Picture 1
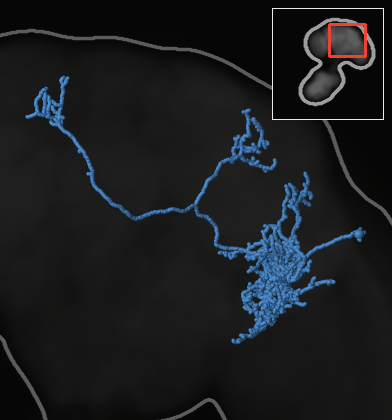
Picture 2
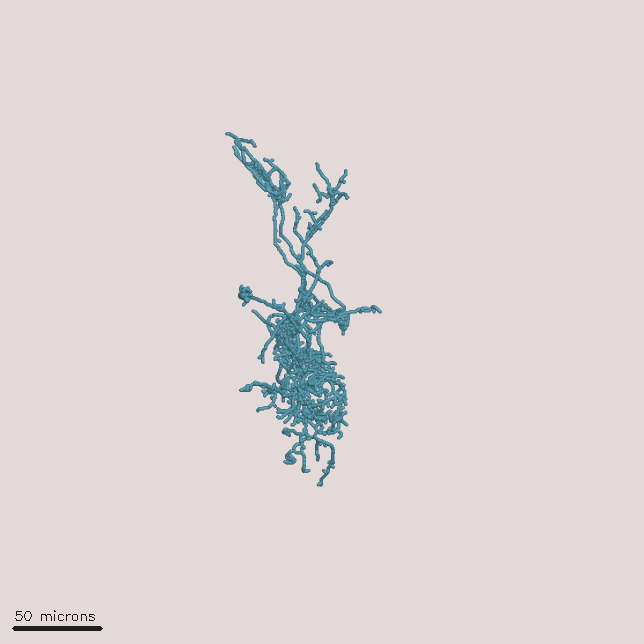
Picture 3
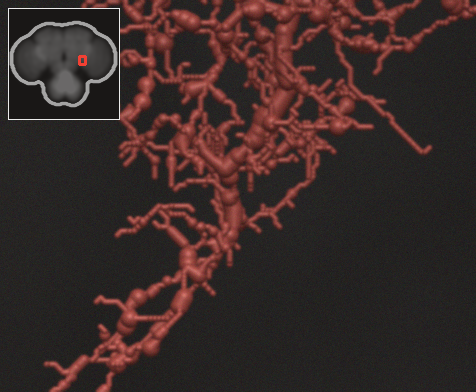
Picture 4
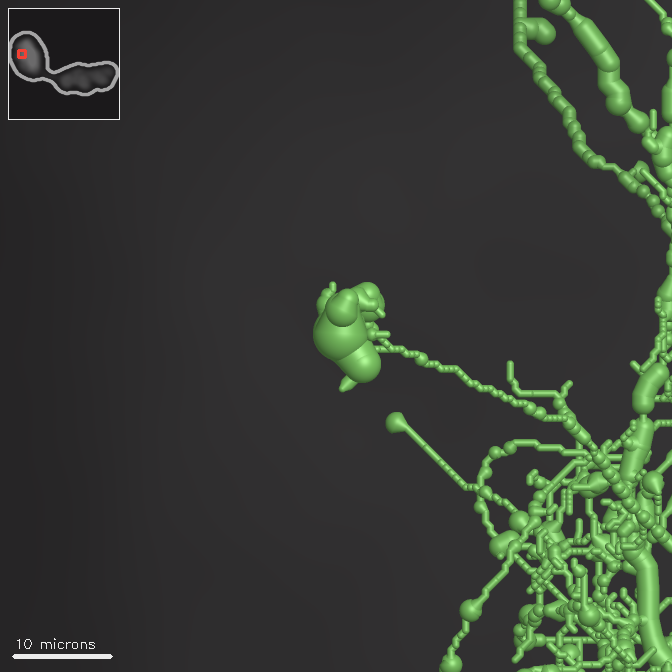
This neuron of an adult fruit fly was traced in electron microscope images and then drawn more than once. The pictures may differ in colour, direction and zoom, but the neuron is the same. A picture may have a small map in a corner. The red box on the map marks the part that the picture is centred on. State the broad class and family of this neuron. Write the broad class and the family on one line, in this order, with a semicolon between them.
central-brain intrinsic neuron; hemilineage VLPl&d1_lateral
